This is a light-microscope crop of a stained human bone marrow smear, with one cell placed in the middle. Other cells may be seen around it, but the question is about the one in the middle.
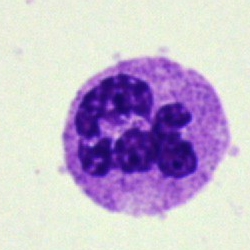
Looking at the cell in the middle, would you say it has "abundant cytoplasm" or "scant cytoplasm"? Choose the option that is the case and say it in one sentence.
Its cytoplasm is plentiful around the nucleus.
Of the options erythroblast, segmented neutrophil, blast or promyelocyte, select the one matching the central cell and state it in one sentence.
The cell of interest, in the center, is a segmented neutrophil.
